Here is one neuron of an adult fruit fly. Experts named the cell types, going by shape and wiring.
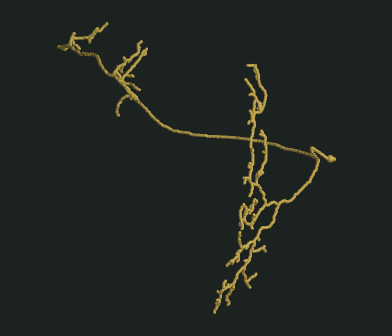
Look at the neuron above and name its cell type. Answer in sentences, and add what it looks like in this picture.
Its cell type is MeVPMe5. It is an optic-lobe intrinsic neuron. Its cell body lies on the right of the picture. In this view it is about as wide as it is tall.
